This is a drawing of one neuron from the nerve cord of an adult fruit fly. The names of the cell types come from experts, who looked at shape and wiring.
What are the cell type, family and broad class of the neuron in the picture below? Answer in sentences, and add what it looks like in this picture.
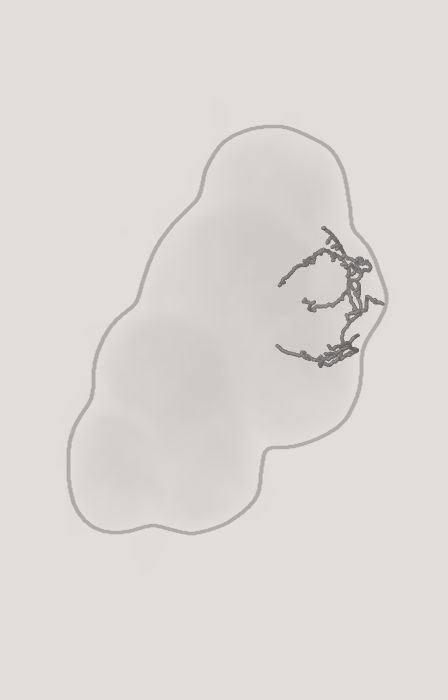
The cell type is IN13A059. Its family is hemilineage 13A. It is a nerve-cord intrinsic neuron. As drawn here it is taller than it is wide.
